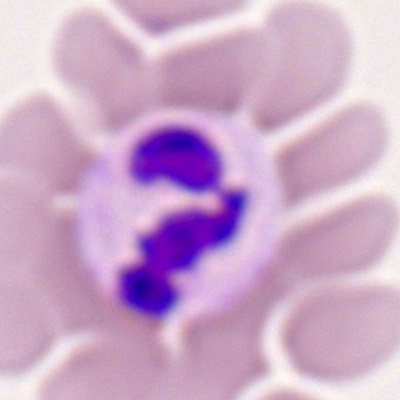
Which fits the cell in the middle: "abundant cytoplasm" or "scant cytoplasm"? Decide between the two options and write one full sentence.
Abundant cytoplasm fills the cell around its nucleus.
